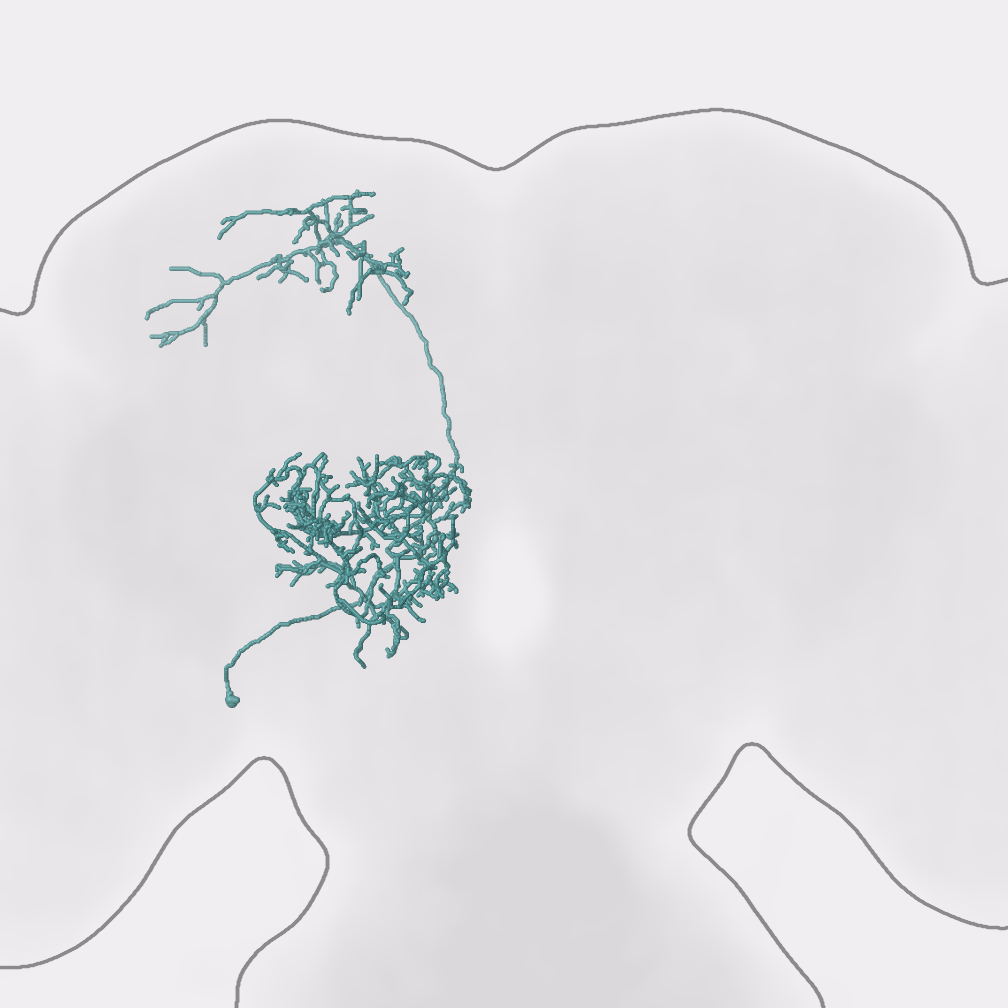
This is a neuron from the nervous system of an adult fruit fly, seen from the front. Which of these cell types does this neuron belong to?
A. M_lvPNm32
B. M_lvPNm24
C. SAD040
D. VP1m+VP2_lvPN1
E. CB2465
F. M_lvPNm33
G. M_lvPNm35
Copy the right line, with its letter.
B. M_lvPNm24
